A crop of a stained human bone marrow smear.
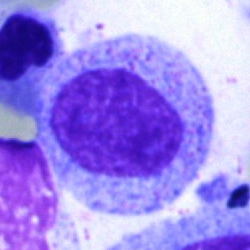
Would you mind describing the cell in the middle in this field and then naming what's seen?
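Round and smooth-edged, this one. Its nucleus sits off-centre toward the left, so a wider band of cytoplasm lies on the right. The chromatin is finely textured, with no heavy dark clumps, and fine pink-purple granules are scattered through the cytoplasm. So: a myelocyte.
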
